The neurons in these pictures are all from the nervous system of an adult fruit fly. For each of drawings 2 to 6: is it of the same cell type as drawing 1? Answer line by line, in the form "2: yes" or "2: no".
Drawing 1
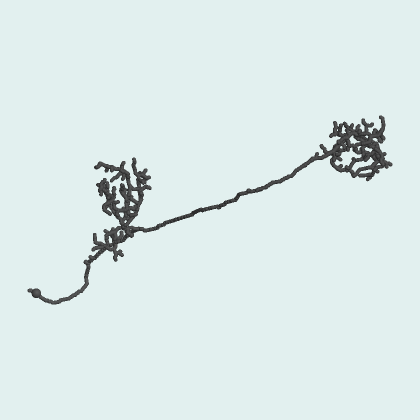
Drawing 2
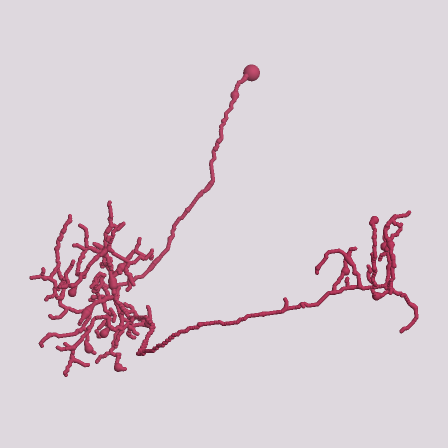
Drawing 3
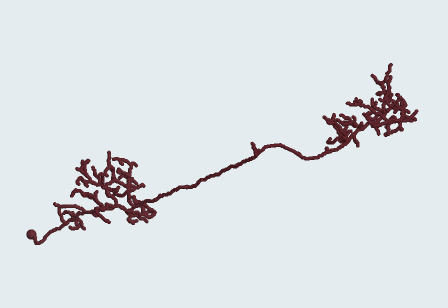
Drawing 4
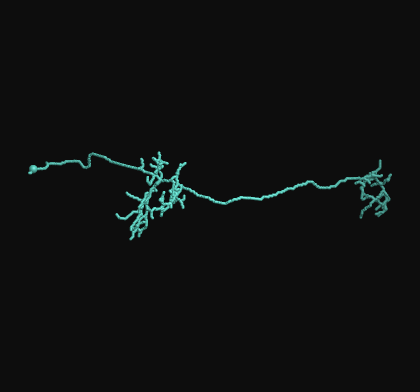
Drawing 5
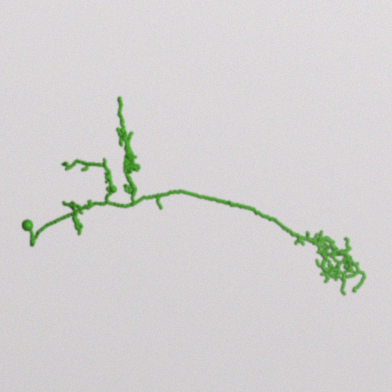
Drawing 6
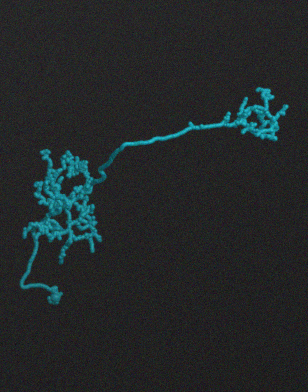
2: no
3: yes
4: no
5: yes
6: no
